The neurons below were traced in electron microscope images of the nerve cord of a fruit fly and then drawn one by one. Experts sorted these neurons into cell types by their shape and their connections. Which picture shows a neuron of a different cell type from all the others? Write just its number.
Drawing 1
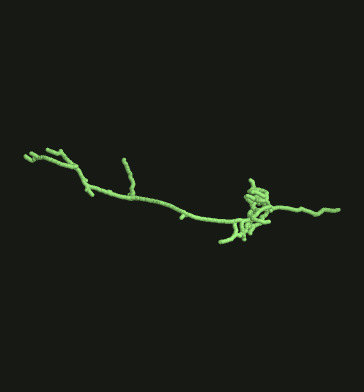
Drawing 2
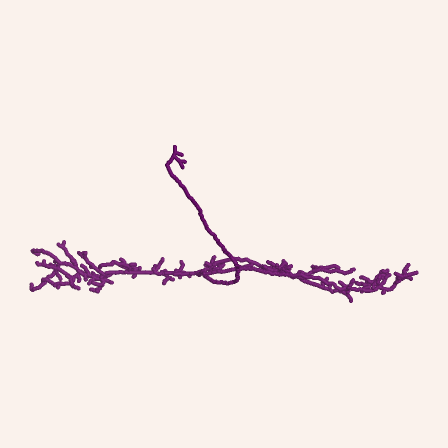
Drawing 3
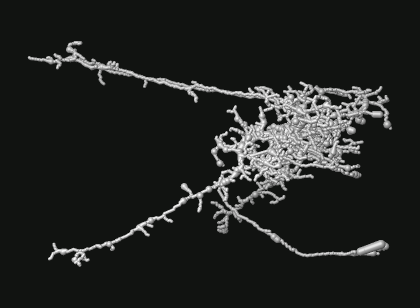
1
